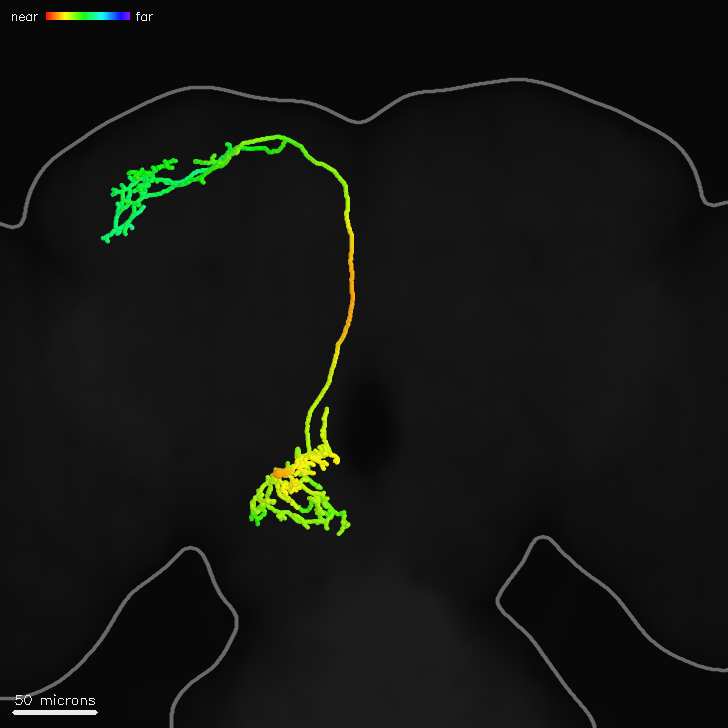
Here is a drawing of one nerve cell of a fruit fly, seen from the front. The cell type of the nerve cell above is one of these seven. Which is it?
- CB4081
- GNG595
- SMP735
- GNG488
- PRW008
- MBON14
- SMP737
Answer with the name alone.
GNG488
